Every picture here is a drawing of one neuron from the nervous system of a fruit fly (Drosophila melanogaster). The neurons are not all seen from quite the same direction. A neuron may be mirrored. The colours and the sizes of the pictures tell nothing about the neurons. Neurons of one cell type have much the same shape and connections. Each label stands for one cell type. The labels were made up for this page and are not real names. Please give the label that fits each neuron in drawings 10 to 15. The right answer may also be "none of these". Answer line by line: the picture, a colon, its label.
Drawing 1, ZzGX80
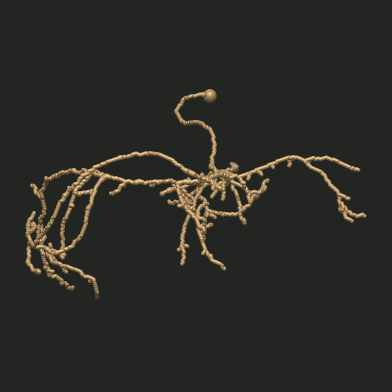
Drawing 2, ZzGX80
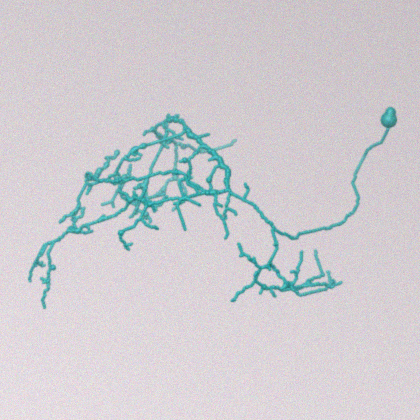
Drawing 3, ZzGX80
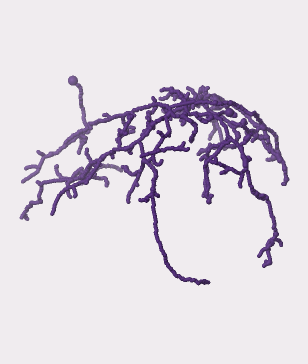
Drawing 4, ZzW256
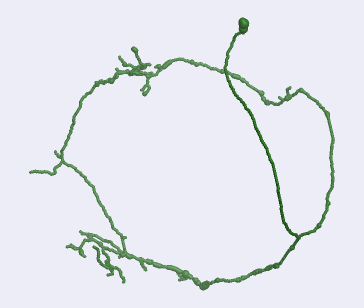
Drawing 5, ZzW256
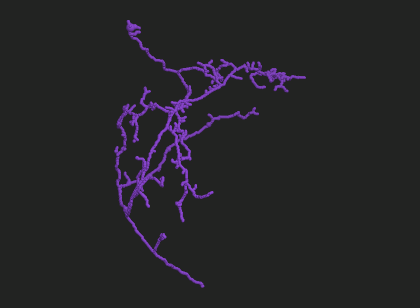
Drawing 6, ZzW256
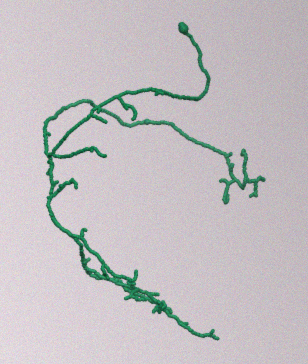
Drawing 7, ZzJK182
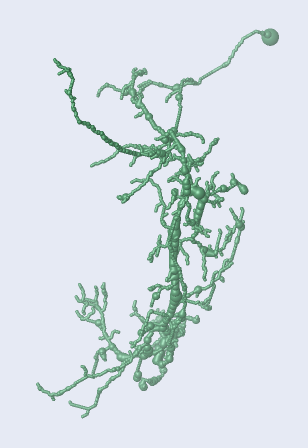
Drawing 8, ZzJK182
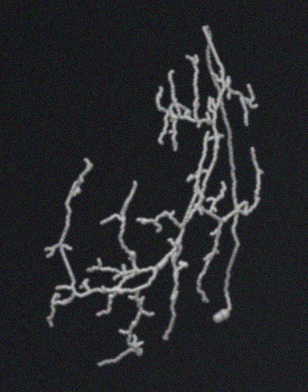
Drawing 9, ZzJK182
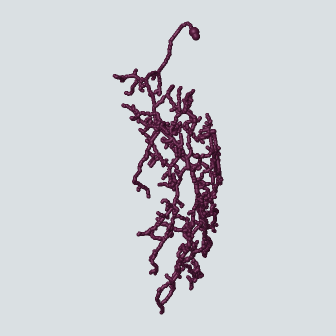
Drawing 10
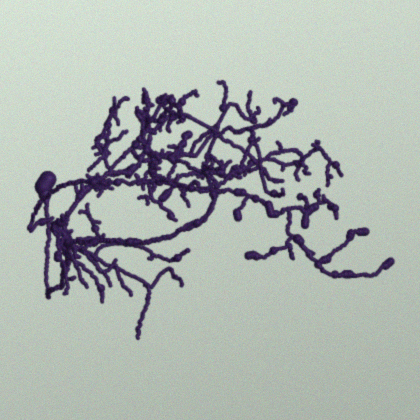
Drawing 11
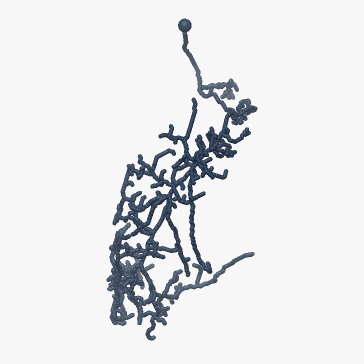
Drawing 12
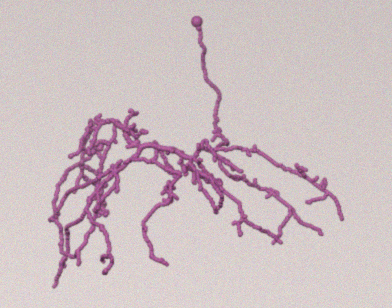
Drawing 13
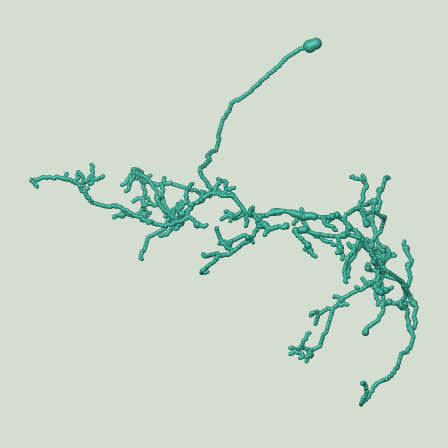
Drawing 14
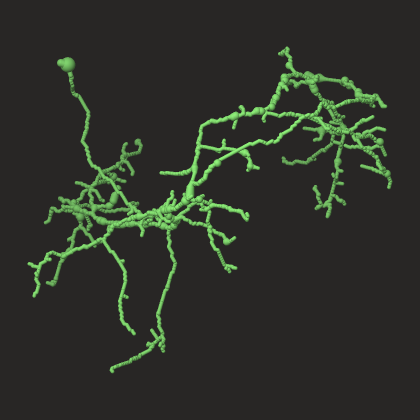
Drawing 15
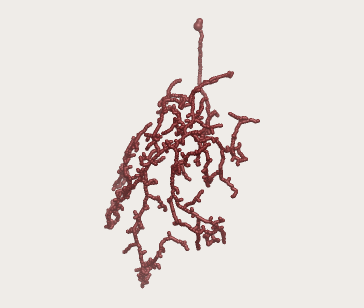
10: none of these
11: ZzJK182
12: ZzGX80
13: ZzGX80
14: ZzGX80
15: ZzJK182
